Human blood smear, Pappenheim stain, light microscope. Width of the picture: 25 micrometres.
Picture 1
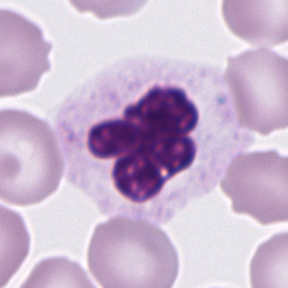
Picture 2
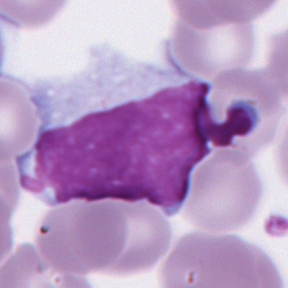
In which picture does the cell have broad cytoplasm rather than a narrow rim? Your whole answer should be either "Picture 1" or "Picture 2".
Picture 1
